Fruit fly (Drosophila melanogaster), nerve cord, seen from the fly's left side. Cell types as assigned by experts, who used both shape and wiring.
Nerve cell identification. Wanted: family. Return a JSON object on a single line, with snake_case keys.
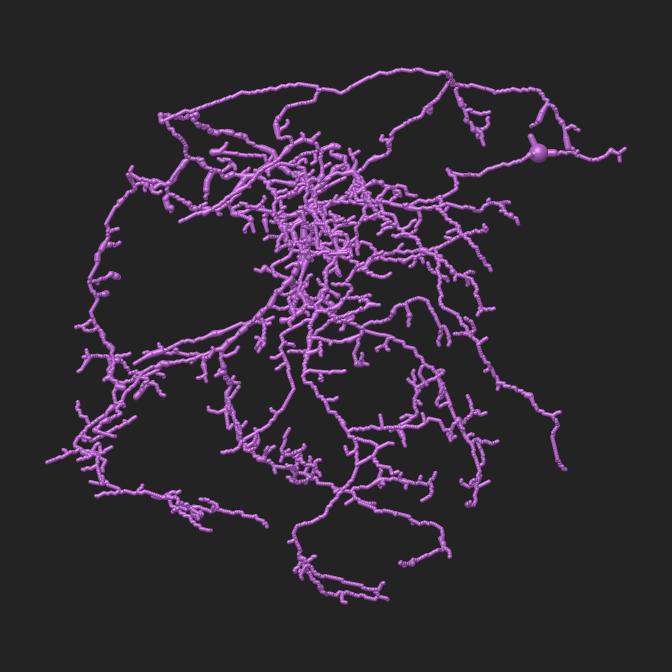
{"family": "hemilineage 19A"}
